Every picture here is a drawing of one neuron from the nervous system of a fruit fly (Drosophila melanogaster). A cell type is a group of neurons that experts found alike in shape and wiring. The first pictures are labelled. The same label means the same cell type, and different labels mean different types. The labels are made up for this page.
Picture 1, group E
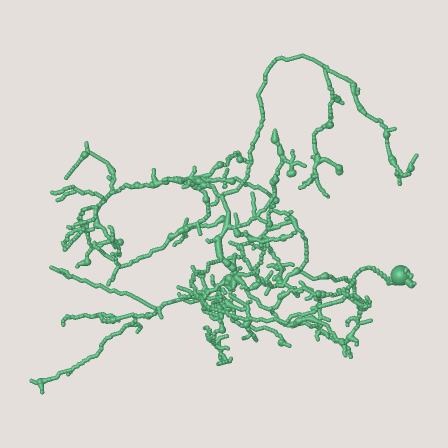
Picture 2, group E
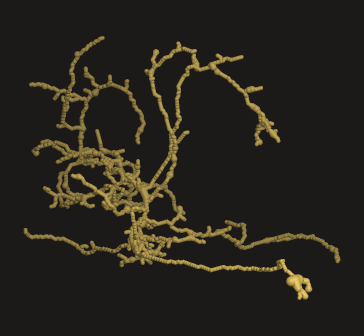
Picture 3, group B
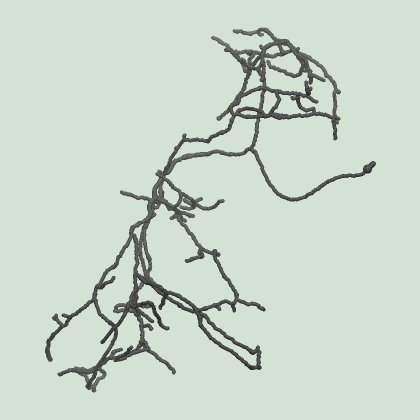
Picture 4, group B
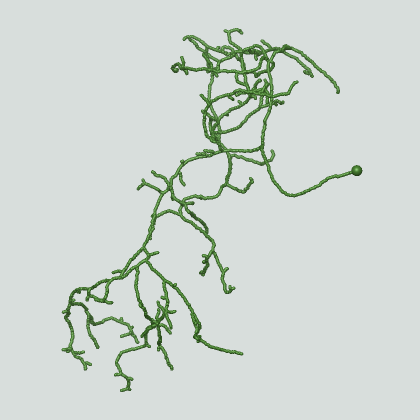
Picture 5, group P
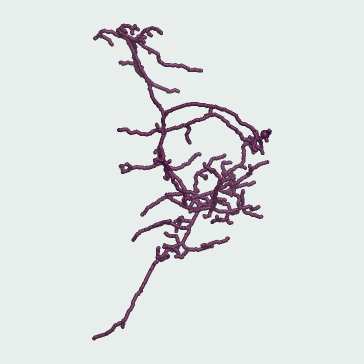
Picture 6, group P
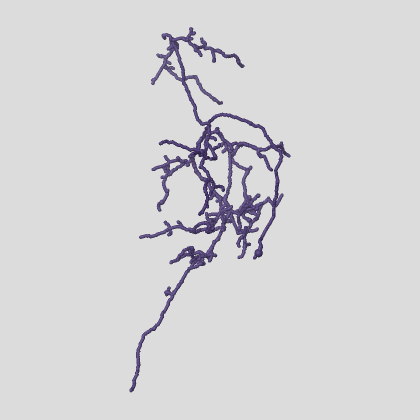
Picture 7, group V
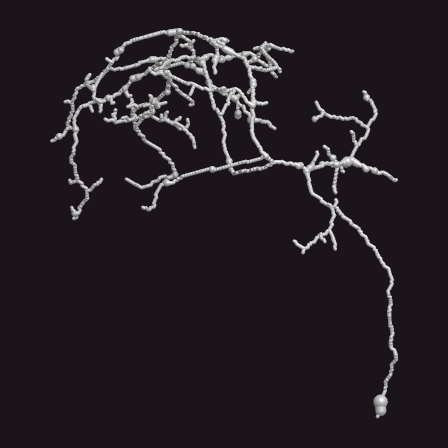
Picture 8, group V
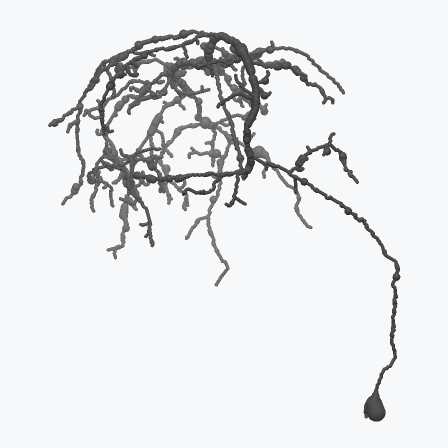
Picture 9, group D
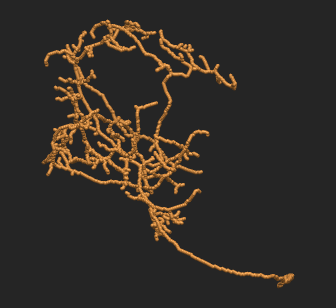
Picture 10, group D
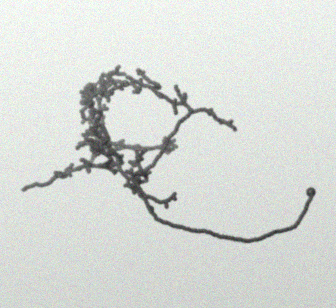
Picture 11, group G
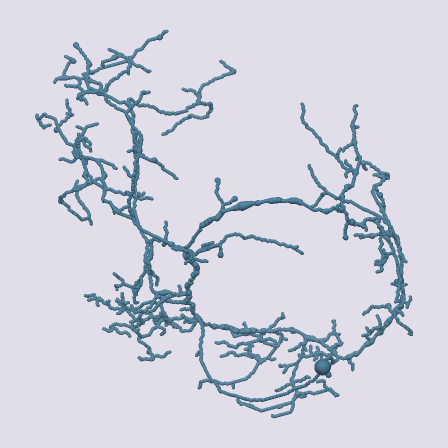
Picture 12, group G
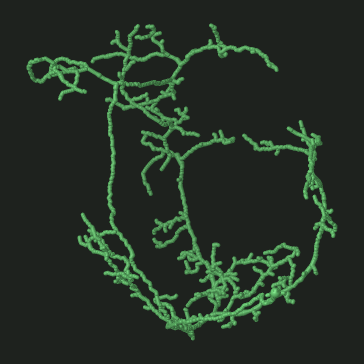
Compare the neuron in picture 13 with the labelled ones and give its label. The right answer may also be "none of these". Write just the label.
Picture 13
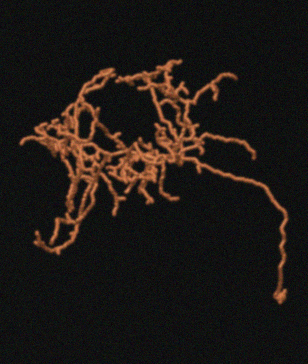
group D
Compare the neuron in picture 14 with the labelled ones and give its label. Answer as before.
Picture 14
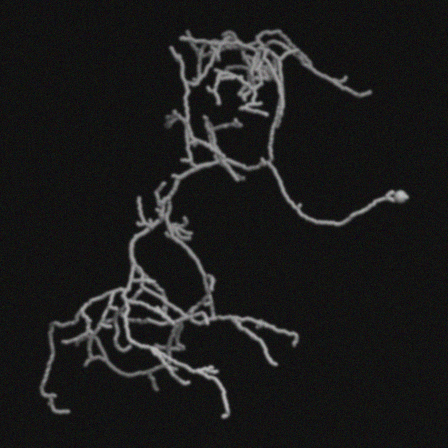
group B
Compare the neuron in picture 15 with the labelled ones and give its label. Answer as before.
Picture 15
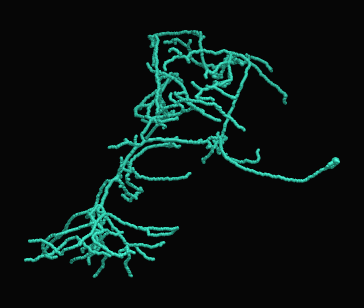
group B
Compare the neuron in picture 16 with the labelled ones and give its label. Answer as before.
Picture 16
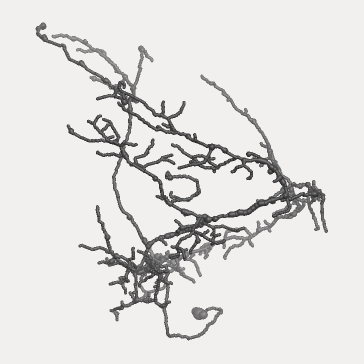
group G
